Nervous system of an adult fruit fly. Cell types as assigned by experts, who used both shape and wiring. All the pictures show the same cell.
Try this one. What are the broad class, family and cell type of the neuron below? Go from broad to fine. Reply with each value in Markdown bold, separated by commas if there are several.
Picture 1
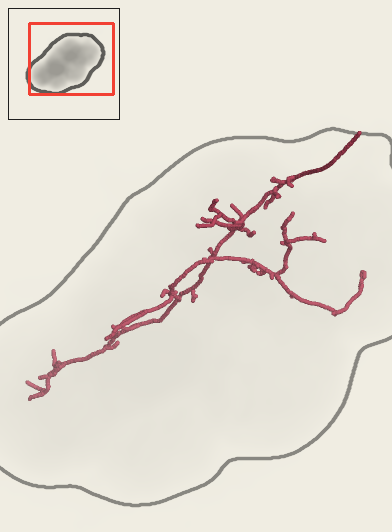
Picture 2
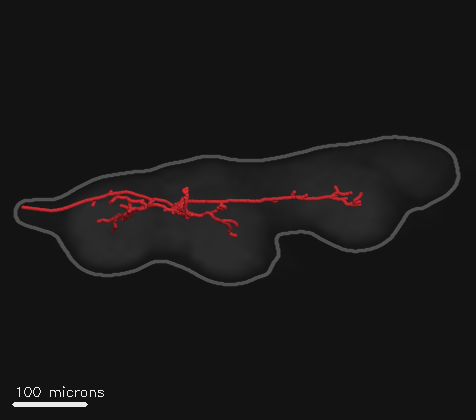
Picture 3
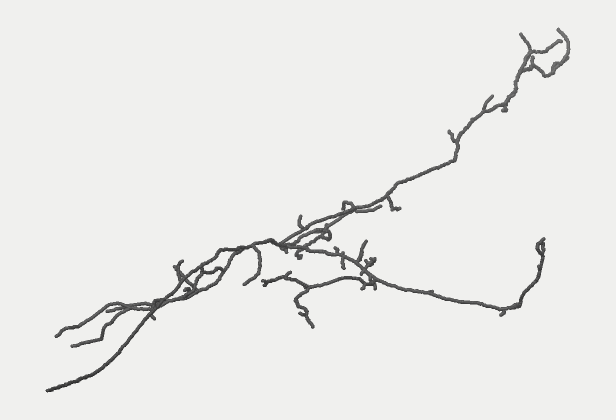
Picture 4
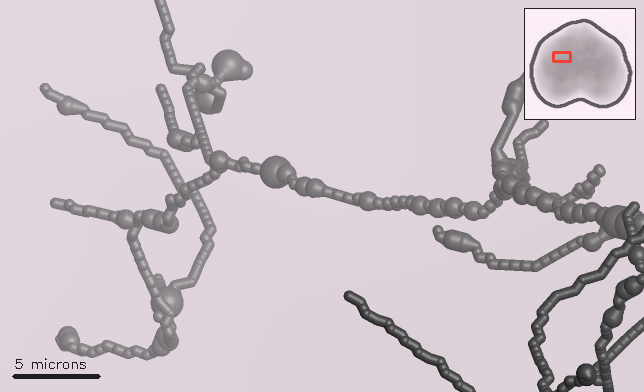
**ascending neuron**, **hemilineage 18B**, **AN18B053**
